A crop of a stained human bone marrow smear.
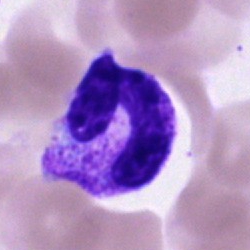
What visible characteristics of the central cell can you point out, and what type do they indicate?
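Looking at the nucleus, I see a single curved band bent into a horseshoe shape. Its hollow opens toward the lower left of the cell. The cytoplasm is pale lilac, and most of it lies on that lower-left side. I can't find any vacuoles in it. So this is a band neutrophil.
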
